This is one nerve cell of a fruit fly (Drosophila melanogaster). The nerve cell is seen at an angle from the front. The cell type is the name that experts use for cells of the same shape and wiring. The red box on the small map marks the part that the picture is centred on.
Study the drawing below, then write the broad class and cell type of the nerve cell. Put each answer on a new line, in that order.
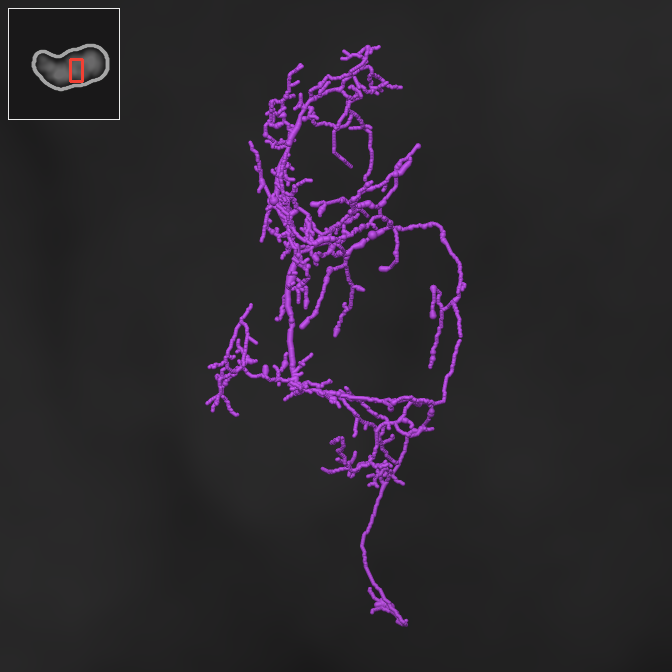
central-brain intrinsic neuron
CB0630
